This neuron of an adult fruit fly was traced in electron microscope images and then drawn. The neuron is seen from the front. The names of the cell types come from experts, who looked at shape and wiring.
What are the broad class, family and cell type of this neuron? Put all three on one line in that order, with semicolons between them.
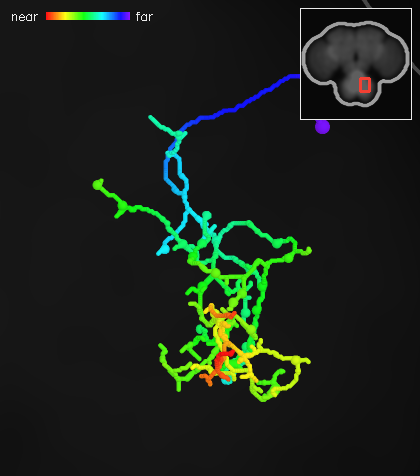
nerve-cord intrinsic neuron; hemilineage 20A.22A; IN20A.22A086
